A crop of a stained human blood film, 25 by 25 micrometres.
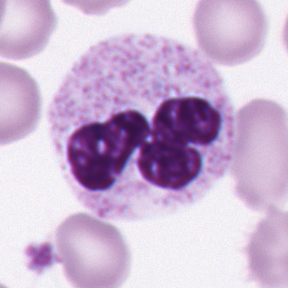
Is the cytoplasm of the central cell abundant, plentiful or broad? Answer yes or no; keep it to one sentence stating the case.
Yes, around the nucleus lies a broad area of cytoplasm.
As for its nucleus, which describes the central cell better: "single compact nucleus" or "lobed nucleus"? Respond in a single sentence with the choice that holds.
The nucleus has been divided into two or more segments.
